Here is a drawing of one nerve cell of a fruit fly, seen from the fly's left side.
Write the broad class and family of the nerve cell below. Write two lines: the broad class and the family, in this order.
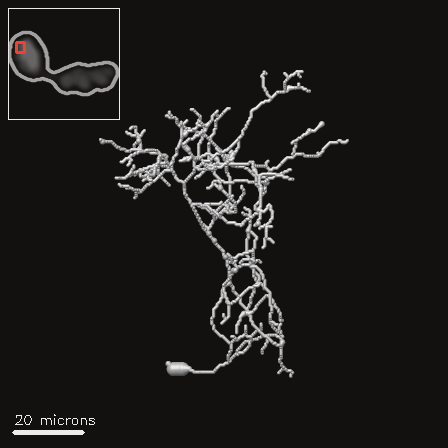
central-brain intrinsic neuron
hemilineage EBa1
